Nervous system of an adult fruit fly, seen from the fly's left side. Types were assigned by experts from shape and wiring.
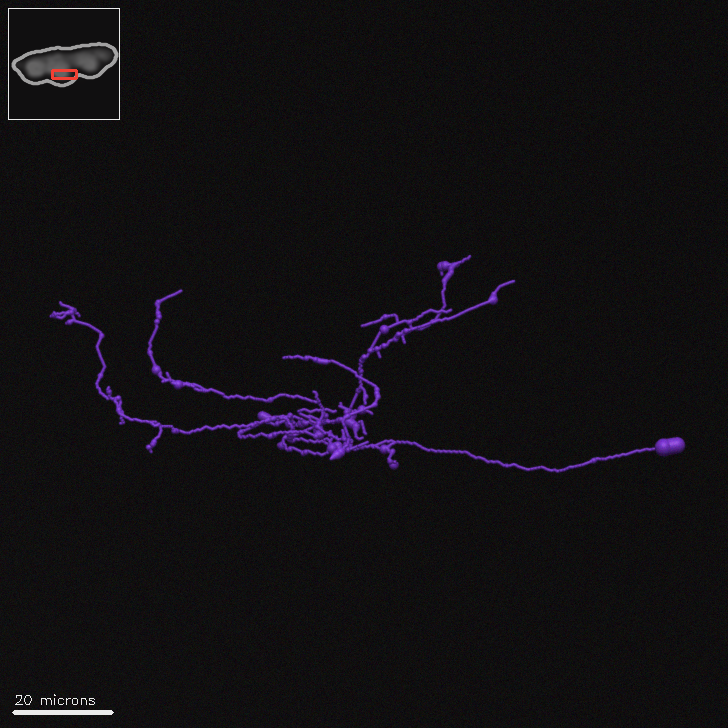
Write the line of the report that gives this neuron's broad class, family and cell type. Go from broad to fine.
nerve-cord intrinsic neuron; hemilineage 01B; IN01B080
